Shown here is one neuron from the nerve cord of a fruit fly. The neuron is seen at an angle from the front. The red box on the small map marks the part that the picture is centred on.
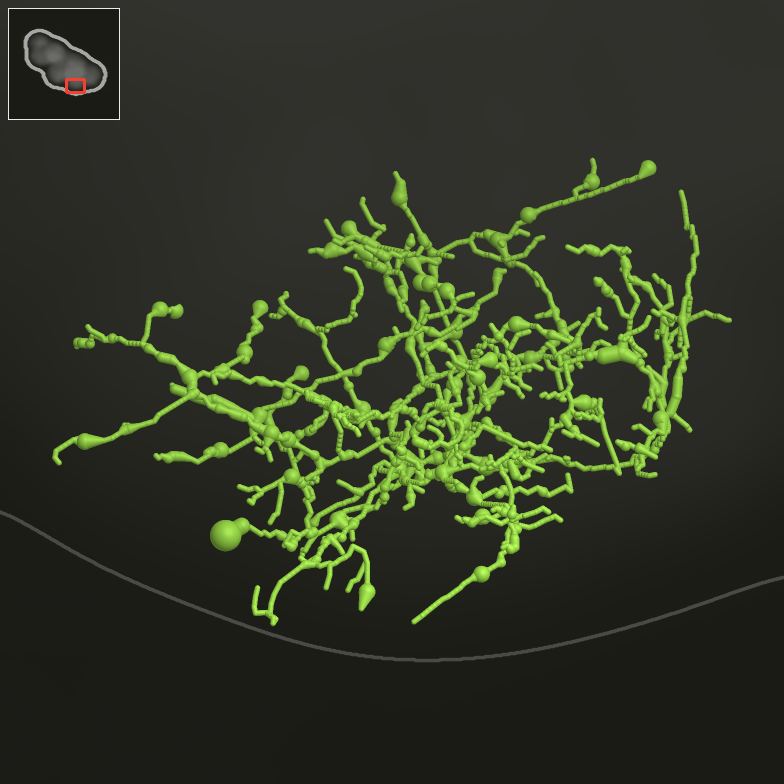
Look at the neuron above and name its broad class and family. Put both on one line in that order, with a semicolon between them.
nerve-cord intrinsic neuron; hemilineage 01B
